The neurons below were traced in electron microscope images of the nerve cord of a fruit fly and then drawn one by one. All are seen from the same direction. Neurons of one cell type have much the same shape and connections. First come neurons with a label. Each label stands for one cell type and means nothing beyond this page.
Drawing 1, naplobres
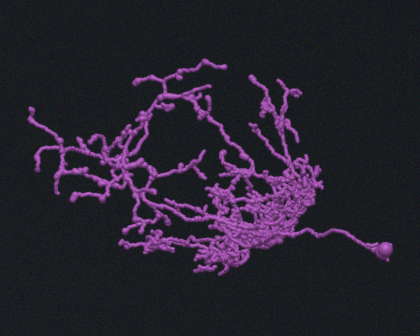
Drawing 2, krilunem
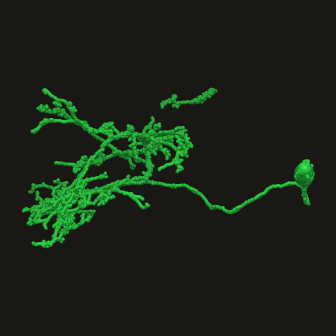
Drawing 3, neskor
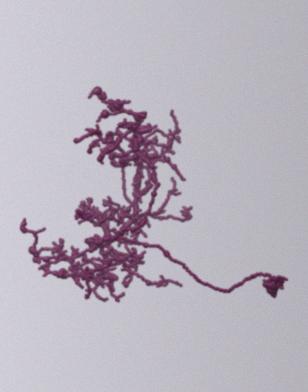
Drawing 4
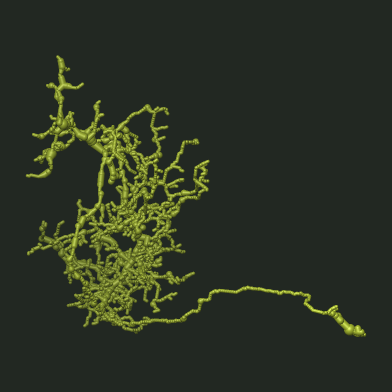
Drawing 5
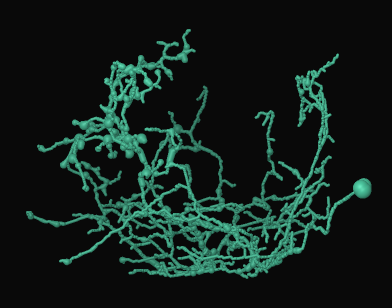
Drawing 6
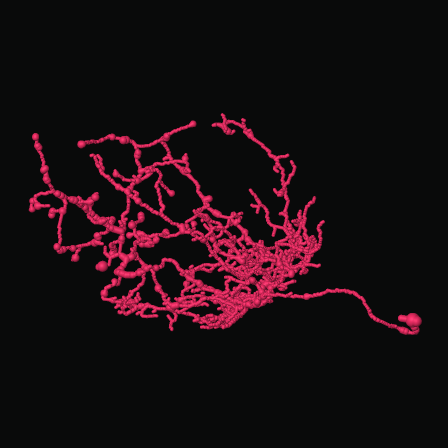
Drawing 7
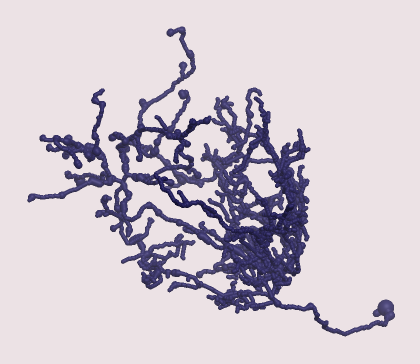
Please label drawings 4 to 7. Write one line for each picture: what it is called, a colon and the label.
4: neskor
5: naplobres
6: naplobres
7: naplobres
